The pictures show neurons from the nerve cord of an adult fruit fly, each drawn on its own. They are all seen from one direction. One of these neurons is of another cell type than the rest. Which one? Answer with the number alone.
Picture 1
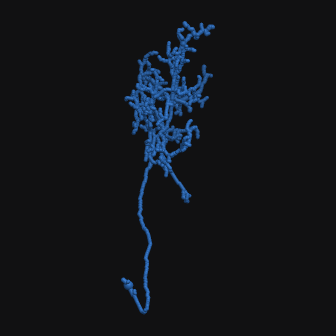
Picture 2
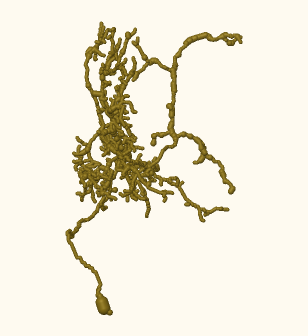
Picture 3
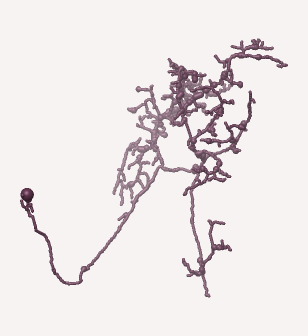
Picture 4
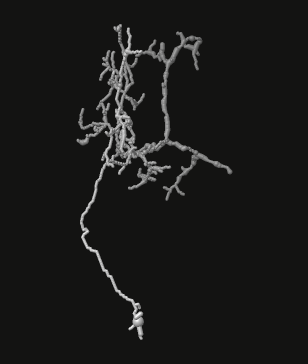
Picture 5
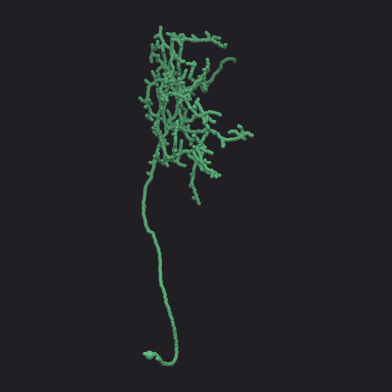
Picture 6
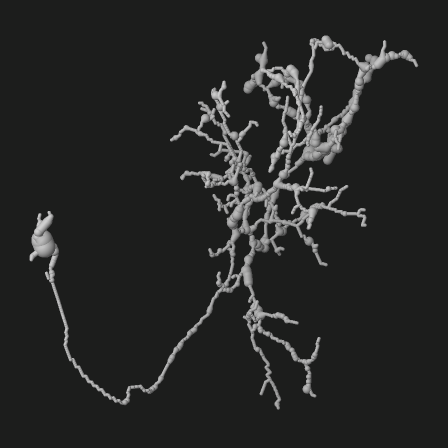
3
